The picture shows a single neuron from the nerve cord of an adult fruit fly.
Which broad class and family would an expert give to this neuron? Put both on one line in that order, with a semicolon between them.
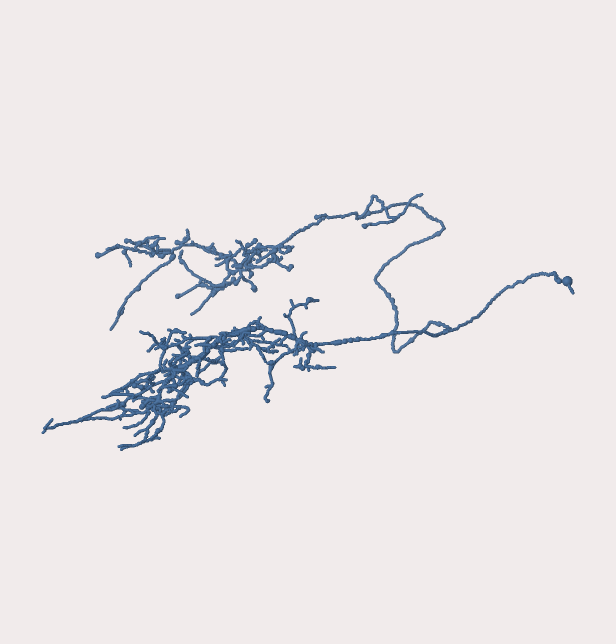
nerve-cord intrinsic neuron; hemilineage 19B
